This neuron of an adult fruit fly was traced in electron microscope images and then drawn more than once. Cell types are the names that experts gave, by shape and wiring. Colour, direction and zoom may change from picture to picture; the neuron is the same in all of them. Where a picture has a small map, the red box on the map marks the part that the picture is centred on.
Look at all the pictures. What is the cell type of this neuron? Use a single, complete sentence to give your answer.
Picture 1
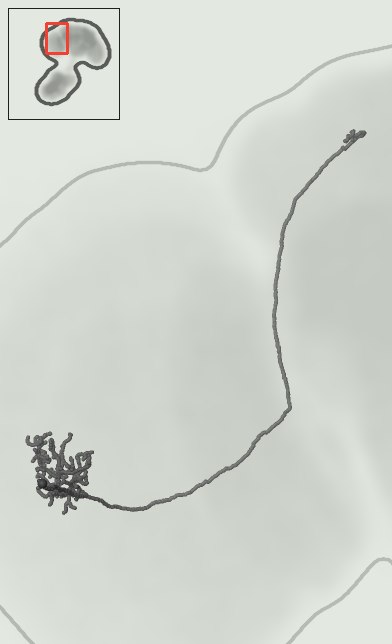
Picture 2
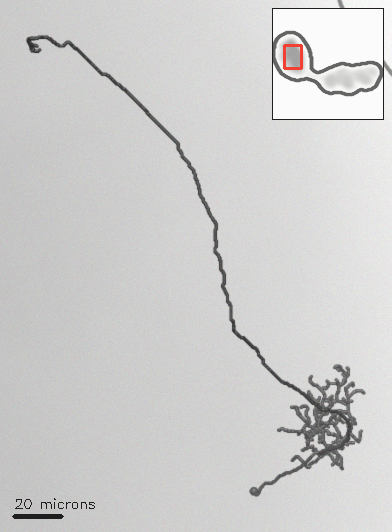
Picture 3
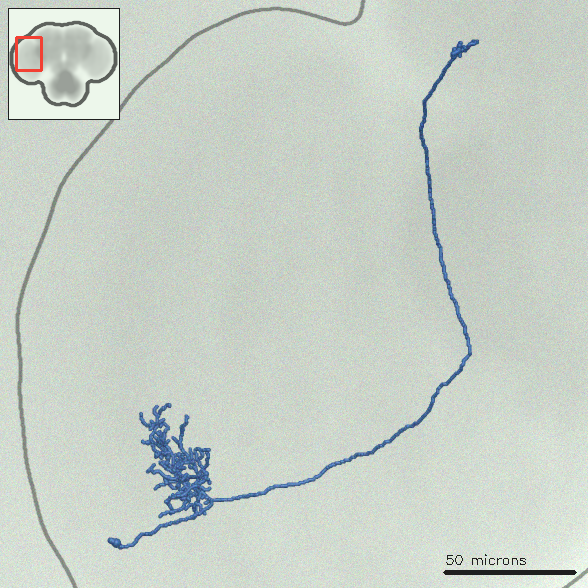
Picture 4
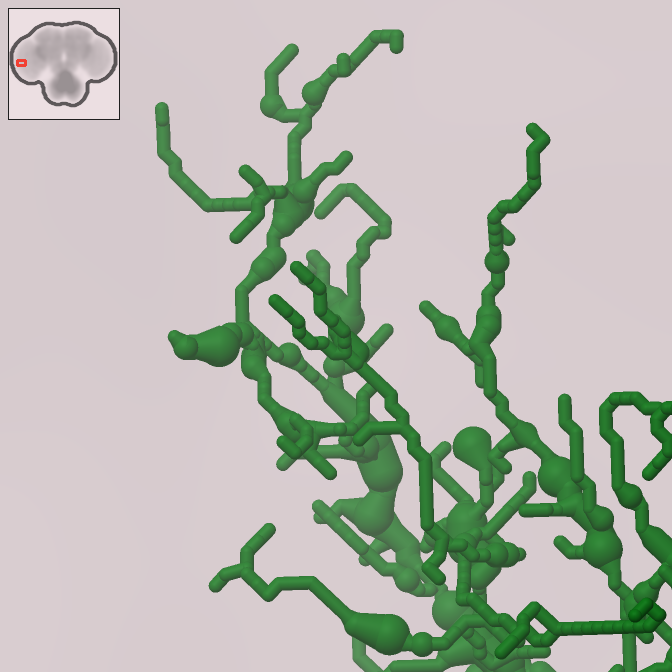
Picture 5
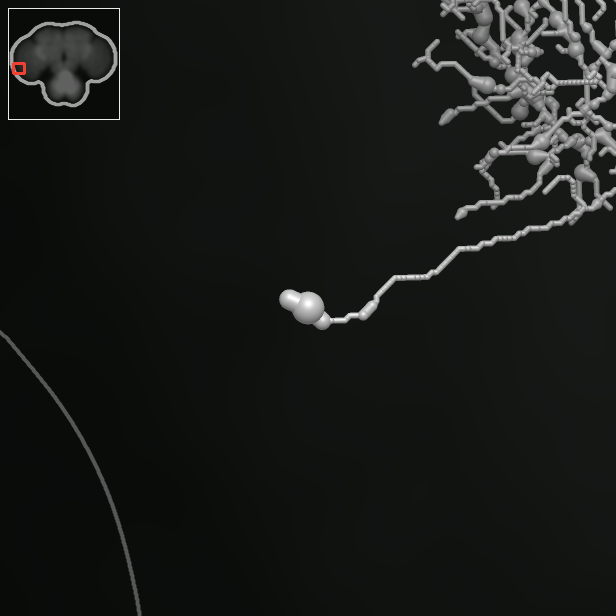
The neuron is of cell type MeTu3c.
